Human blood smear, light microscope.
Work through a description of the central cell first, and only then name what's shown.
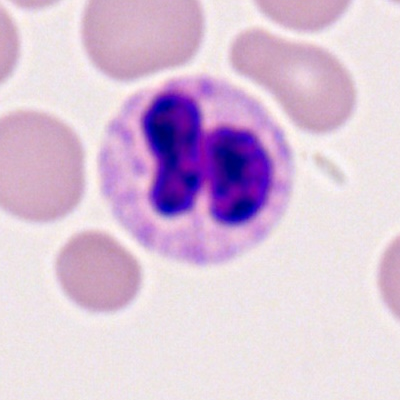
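Outline round, smooth. Nucleus in two lobes, side by side, left and right. Chromatin dark purple, coarsely clumped. Segmented neutrophil.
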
